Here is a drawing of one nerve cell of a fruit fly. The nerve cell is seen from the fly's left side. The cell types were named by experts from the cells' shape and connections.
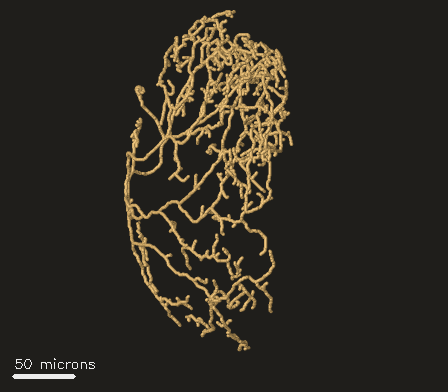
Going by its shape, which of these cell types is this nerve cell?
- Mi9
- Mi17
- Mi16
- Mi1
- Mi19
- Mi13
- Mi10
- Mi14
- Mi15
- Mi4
Mi19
